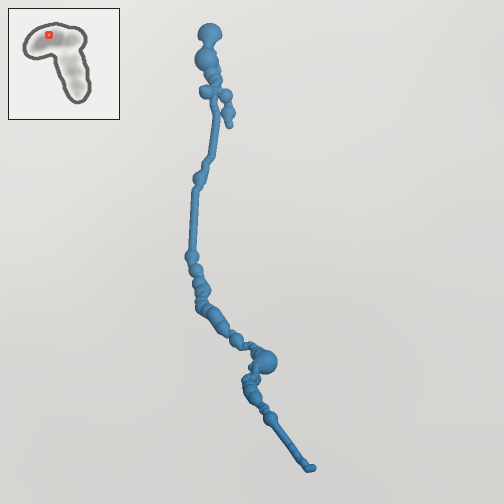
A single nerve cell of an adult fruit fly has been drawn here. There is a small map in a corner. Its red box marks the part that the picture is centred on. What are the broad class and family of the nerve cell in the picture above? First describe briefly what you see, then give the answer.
The drawing shows no cell body. It has a dozen or fewer branch ends. This is a sensory neuron entering the brain. The name of its family is class olfactory.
